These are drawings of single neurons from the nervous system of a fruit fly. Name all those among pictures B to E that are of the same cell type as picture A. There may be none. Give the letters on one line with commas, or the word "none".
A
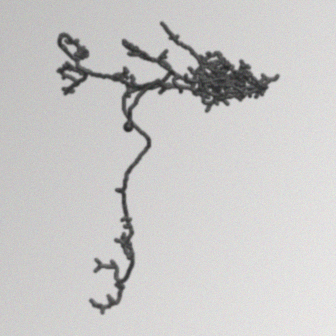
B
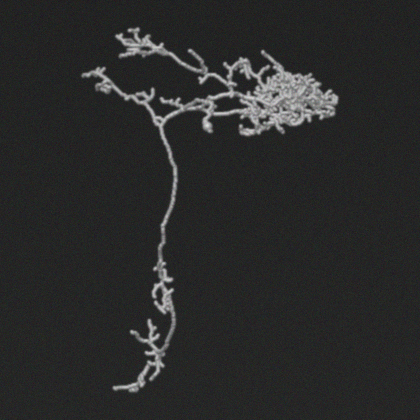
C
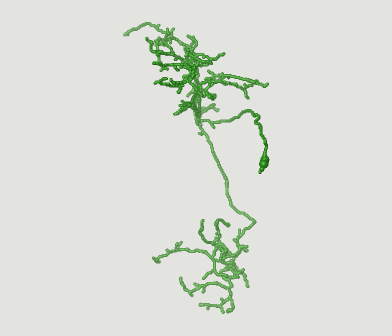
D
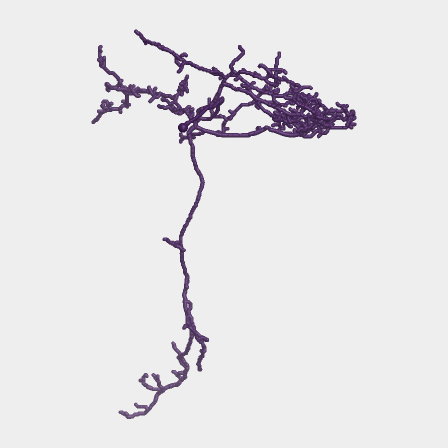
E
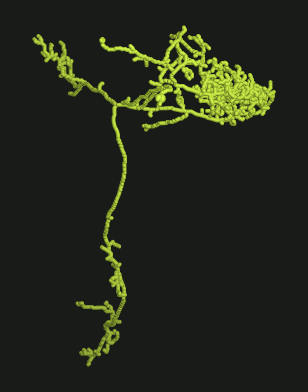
B, D, E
